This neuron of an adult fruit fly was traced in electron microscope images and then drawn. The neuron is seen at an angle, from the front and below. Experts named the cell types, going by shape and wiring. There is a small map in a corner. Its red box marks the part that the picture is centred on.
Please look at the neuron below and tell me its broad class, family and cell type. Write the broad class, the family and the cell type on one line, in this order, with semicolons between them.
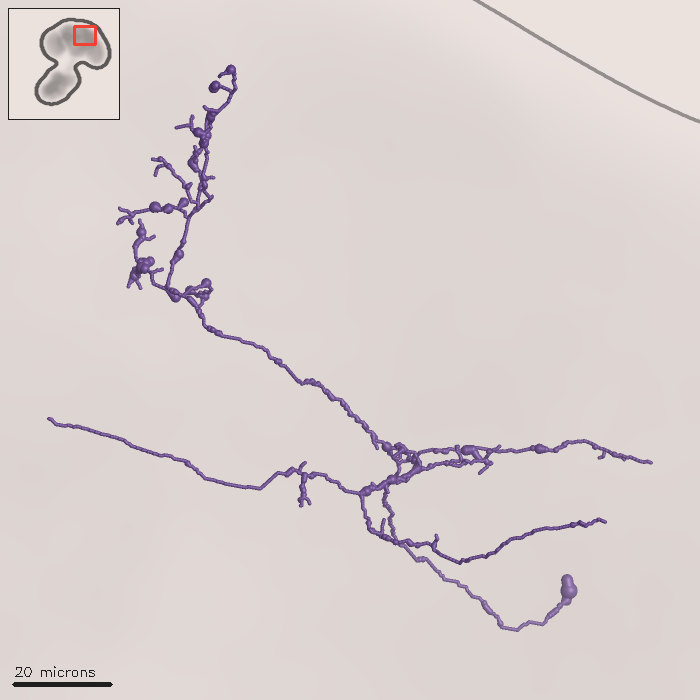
central-brain intrinsic neuron; hemilineage CLp2; SMP267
